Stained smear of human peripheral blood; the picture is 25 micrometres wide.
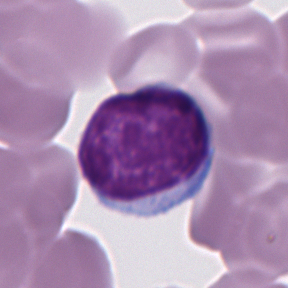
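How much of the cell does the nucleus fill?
Most of it.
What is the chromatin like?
Dark purple and dense, with a coarse, clumped texture.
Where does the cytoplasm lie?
As a thin pale blue crescent, mainly along the lower edge.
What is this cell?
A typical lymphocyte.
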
